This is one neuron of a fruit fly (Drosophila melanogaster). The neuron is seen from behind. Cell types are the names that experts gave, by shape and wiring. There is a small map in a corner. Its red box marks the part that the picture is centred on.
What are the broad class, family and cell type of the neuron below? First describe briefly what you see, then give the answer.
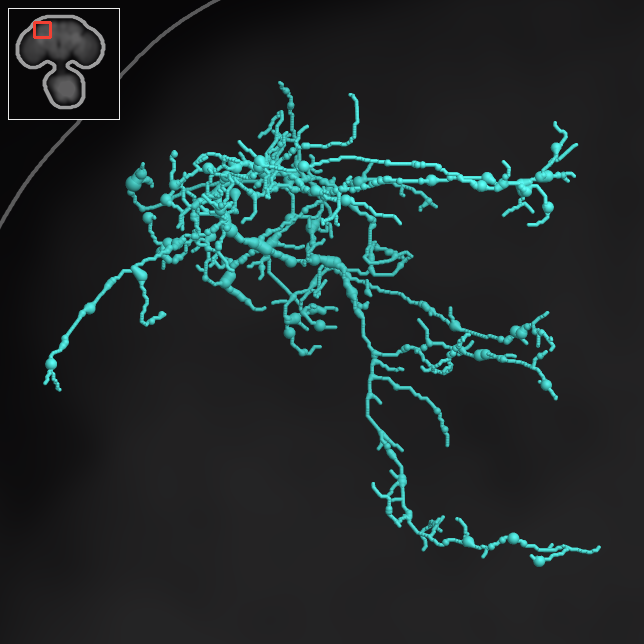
The cell body can be seen at the upper left of the picture. The picture shows dozens of branch ends. It is a central-brain intrinsic neuron. Its family is hemilineage SLPad1_anterior. It is of cell type SLP122.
